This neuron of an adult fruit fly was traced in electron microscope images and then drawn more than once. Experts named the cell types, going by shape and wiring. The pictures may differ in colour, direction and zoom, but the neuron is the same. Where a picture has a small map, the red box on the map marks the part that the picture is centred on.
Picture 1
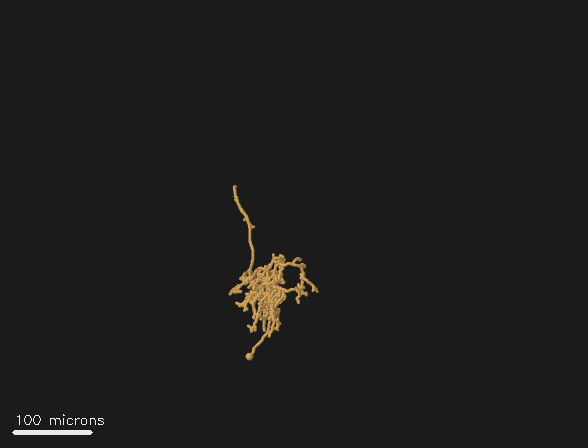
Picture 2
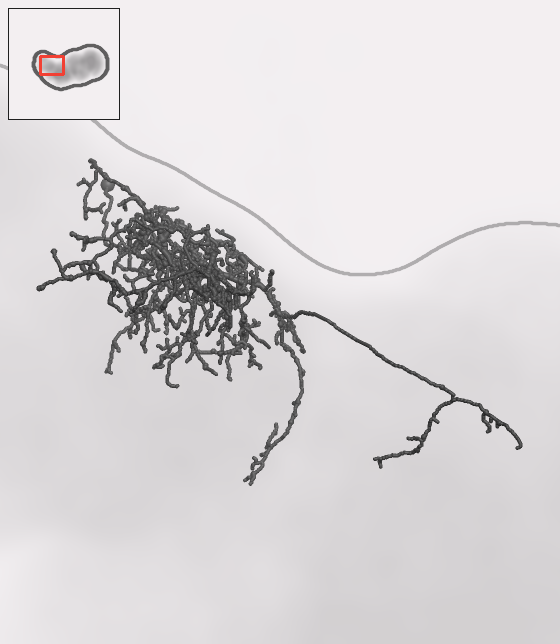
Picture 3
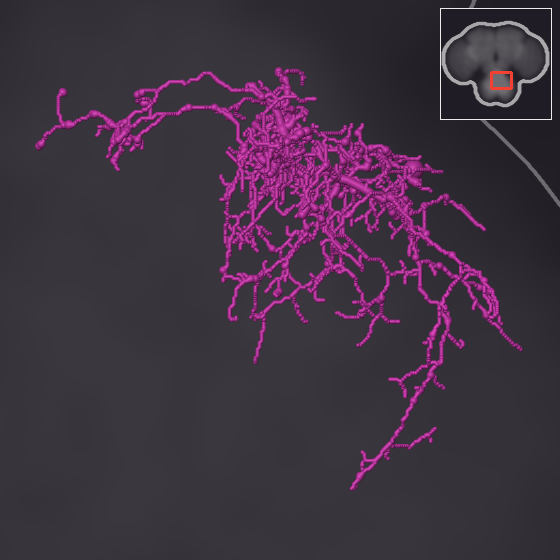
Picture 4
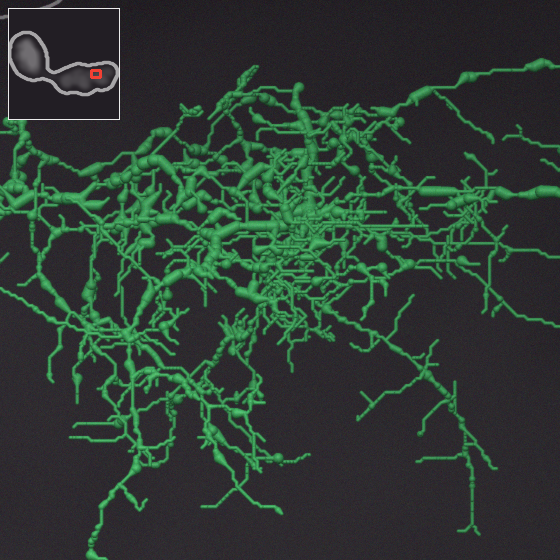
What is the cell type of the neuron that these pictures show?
INXXX159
